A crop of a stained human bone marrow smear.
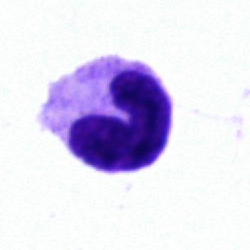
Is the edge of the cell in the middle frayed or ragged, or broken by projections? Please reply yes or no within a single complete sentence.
Yes, this cell has an outline that is rough instead of smooth.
